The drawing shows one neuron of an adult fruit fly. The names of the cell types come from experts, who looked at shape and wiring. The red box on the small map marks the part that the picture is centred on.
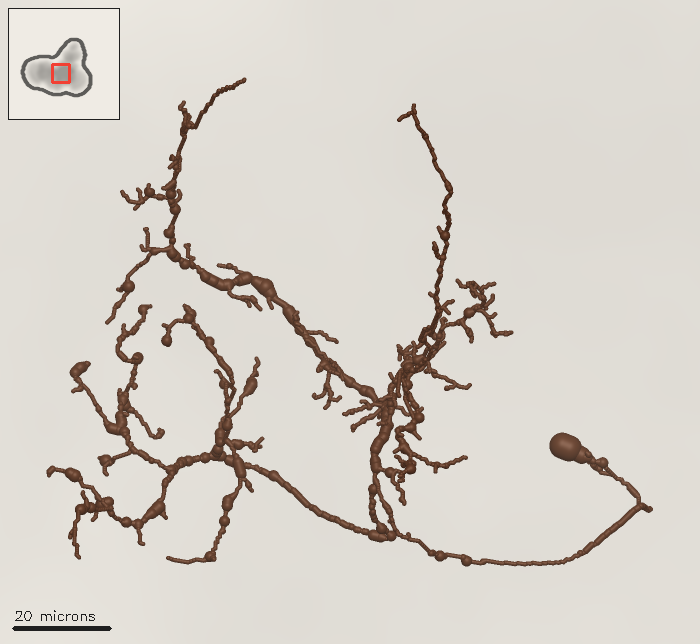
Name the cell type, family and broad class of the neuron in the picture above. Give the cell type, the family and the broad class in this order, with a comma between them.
IN01A063_a, hemilineage 01A, nerve-cord intrinsic neuron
